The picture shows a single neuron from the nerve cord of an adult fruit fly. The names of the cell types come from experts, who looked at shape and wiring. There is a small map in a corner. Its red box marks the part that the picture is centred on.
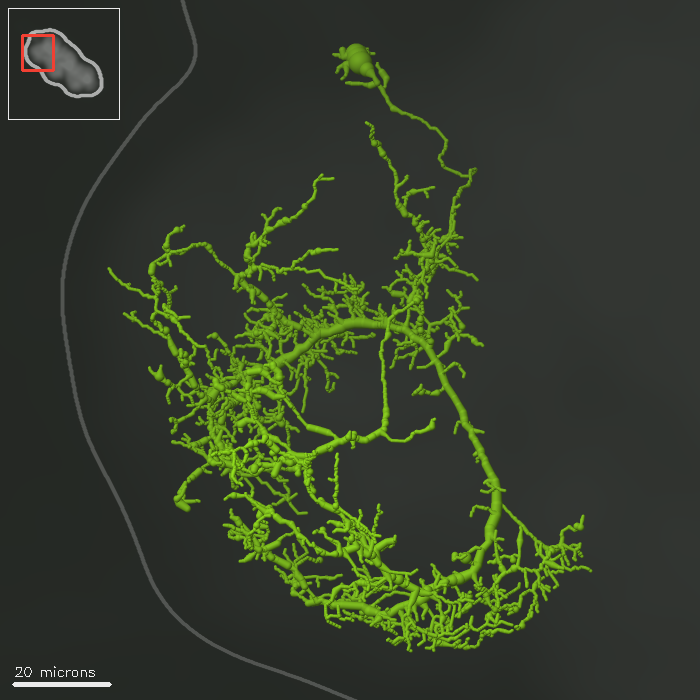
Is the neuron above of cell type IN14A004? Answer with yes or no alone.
yes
